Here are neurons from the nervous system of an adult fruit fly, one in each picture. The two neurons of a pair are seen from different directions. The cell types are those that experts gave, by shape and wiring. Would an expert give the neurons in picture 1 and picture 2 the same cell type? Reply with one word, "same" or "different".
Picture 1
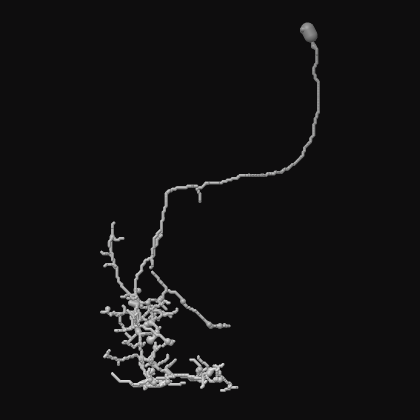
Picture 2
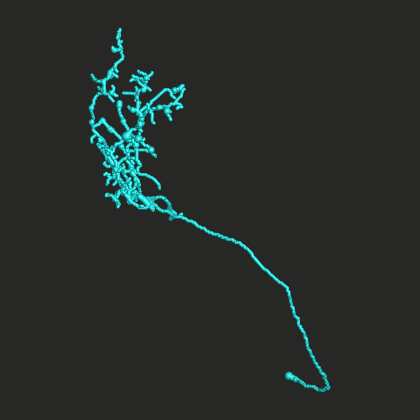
same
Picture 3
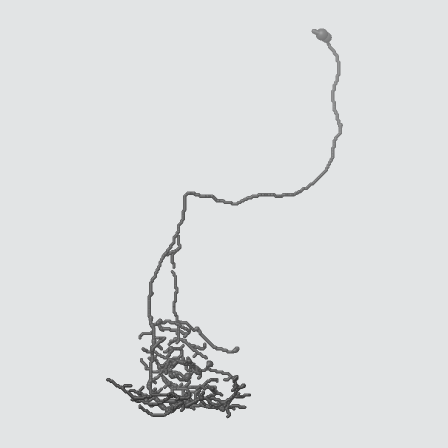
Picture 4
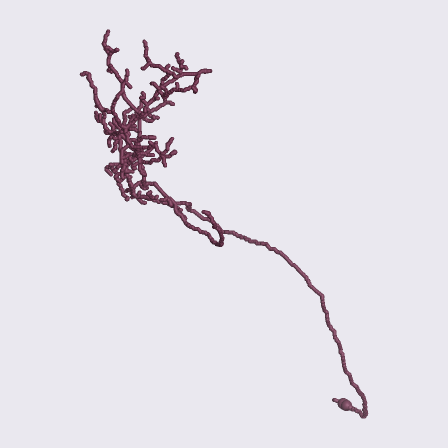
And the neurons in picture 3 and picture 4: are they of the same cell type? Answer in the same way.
same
